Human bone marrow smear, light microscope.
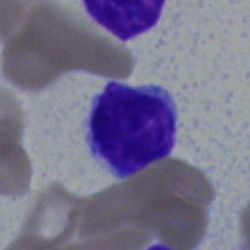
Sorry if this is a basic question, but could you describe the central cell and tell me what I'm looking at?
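Outline: roughly rounded, a few blunt angular corners. Nucleus: one unlobed mass occupying almost the entire cell. Cytoplasm: scant, only a thin rim at the edge. Chromatin: deep purple, dense, a few paler streaks. Name: lymphocyte.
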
